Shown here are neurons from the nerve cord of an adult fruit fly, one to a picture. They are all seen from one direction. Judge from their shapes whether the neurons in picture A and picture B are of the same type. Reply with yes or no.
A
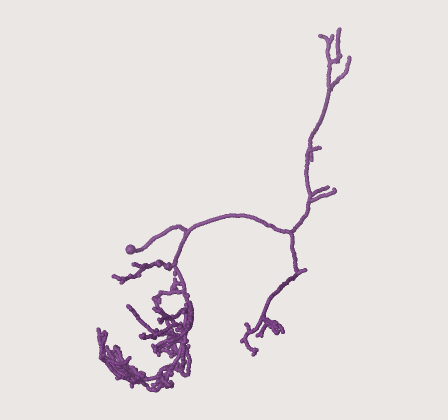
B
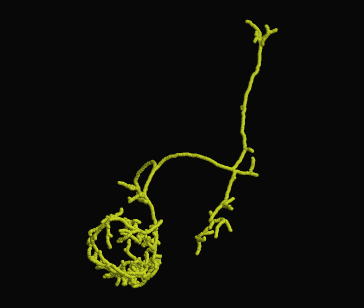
yes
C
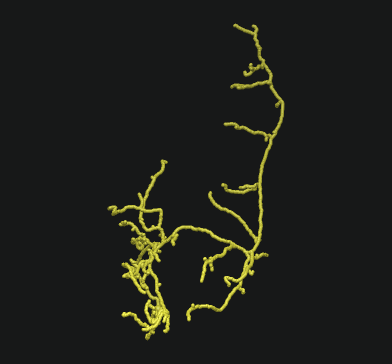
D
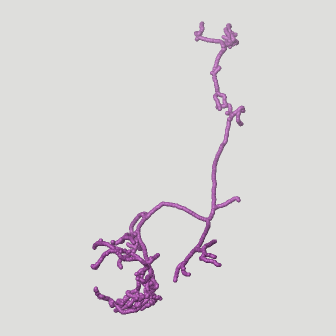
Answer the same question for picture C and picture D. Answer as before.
no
